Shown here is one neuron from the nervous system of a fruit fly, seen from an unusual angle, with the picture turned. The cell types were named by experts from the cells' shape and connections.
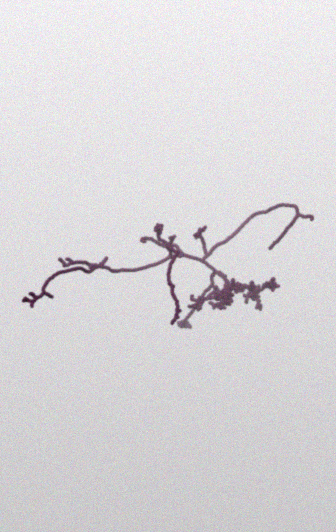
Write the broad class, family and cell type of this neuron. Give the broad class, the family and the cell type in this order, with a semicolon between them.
nerve-cord intrinsic neuron; hemilineage 18B; IN18B032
